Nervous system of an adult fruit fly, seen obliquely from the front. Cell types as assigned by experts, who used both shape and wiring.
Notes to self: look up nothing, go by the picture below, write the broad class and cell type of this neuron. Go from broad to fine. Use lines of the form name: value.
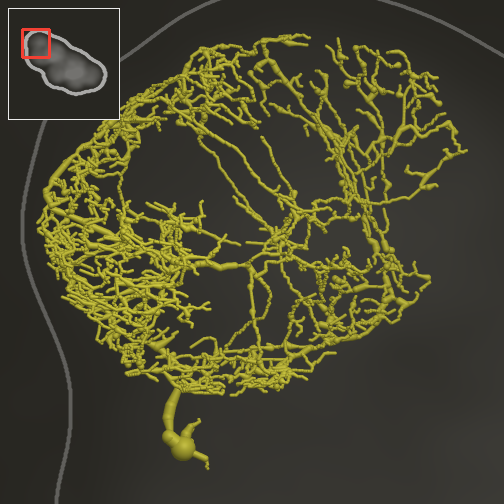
broad class: nerve-cord intrinsic neuron
cell type: INXXX181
